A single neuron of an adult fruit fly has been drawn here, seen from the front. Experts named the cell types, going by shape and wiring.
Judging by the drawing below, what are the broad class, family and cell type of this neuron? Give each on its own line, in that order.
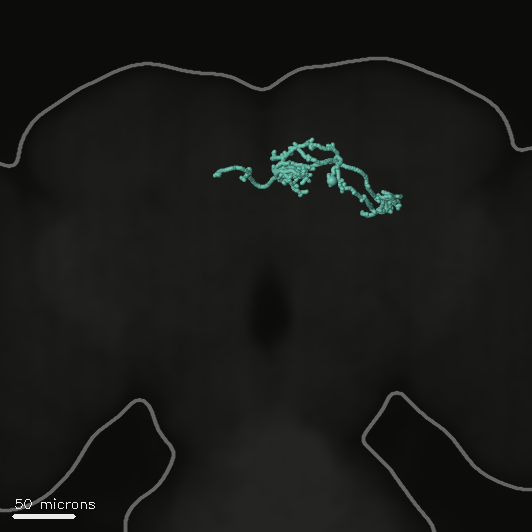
central-brain intrinsic neuron
class DAN
PAM07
